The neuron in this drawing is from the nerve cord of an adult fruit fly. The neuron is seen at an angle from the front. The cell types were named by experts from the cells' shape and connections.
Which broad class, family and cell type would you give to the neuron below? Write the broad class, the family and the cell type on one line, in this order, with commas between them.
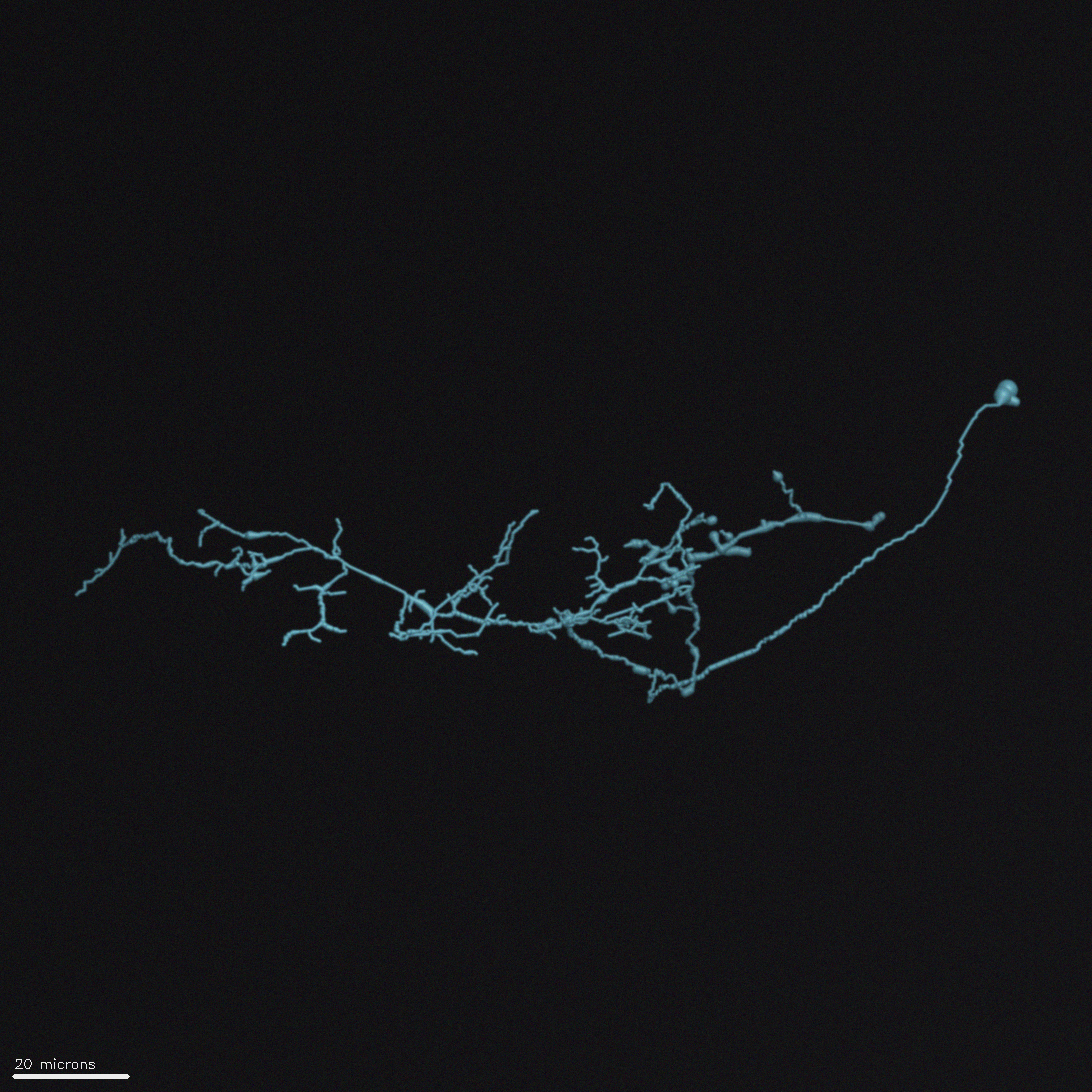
nerve-cord intrinsic neuron, hemilineage 09A, IN09A042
